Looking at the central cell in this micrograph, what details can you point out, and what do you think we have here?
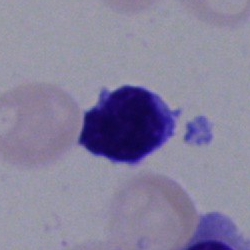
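Notice small pointed tags of paler material projecting from the upper left and right edges. The nucleus fills almost the whole cell, its chromatin dense and very dark purple throughout. Cytoplasm is very scant, only a thin paler bluish rim at the edges. This is a lymphocyte.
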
